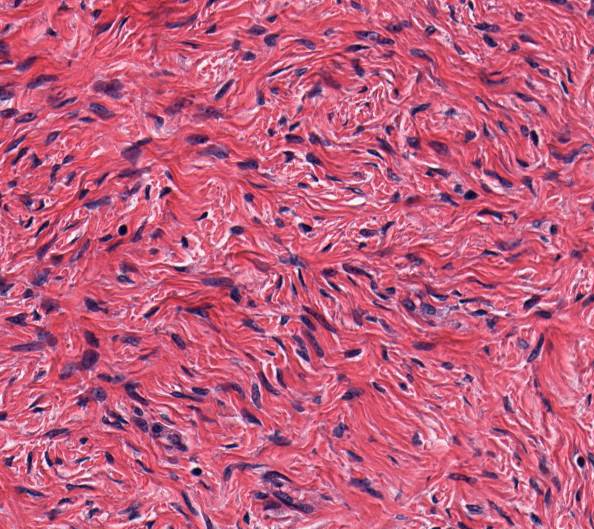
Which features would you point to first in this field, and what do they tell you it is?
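This field consists of ovarian cortex: spindle cells in pink collagenous stroma throughout, without epithelium, running in short, wavy bundles that intersect and swirl in varying directions.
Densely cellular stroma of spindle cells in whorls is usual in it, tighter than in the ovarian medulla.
Nuclei are elongated, dark, often wavy or tapered; scant cytoplasm merges indistinctly with the collagen.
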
